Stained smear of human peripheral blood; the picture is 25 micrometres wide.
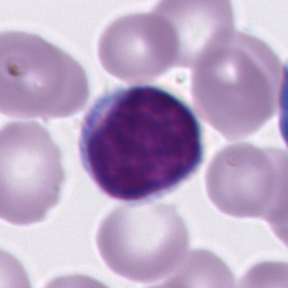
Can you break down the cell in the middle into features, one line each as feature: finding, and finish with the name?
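Outline: round and smooth
Chromatin: dark purple, coarsely clumped
Cytoplasm: thin pale blue rim, widest on the left side
Cell size: about 11 micrometres across
Nucleus: about 10 by 9 micrometres, filling about 80% of the cell's area
Name: typical lymphocyte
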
